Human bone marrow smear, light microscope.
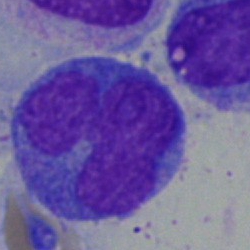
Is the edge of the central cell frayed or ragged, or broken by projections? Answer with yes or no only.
No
